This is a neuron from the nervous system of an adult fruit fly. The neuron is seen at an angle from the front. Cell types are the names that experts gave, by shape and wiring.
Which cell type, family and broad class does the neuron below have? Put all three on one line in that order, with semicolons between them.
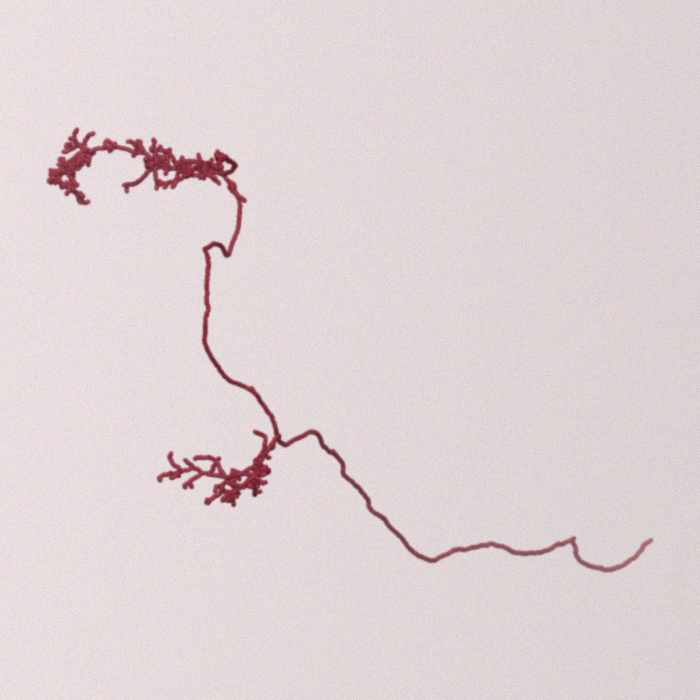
SLP406; hemilineage SMPpm1; central-brain intrinsic neuron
